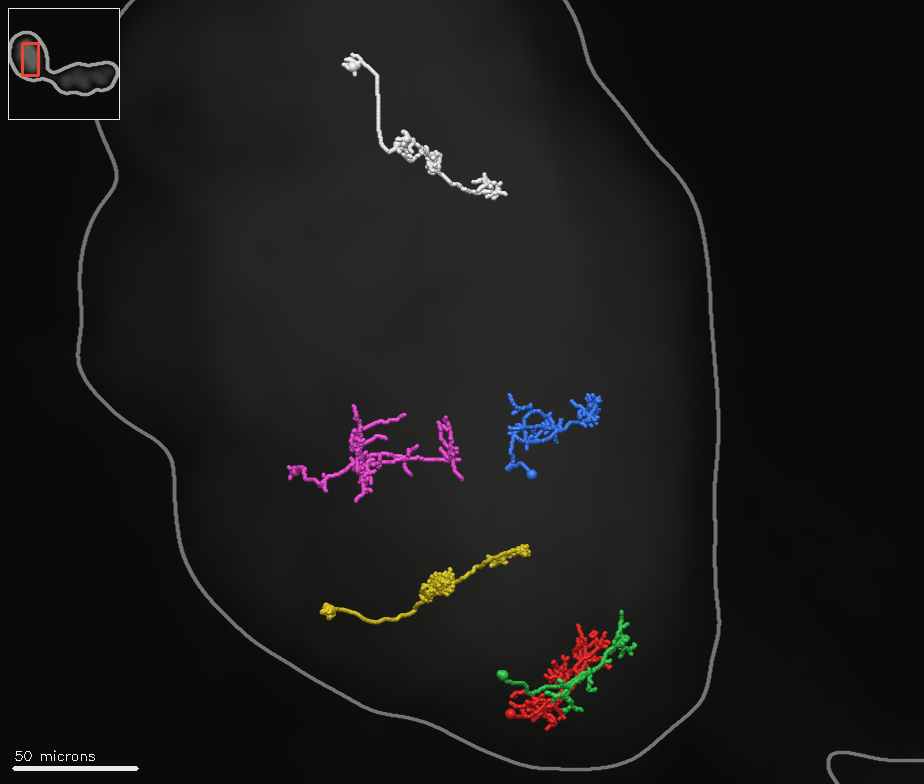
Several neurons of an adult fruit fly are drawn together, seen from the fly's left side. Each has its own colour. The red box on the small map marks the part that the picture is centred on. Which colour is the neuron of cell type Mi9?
yellow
